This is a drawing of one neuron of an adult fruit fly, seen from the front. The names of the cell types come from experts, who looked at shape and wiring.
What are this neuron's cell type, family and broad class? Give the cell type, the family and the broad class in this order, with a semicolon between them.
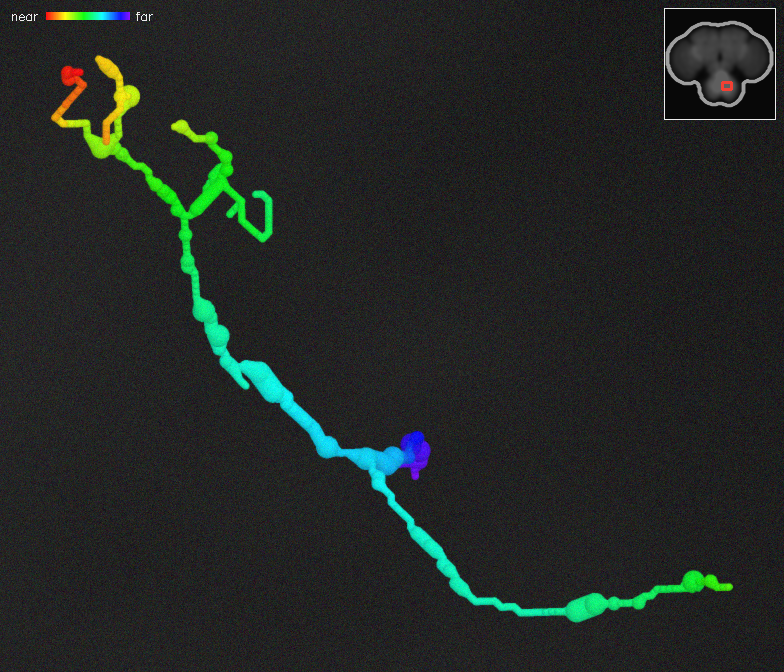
SNta45; class mechanosensory tactile; sensory neuron entering the nerve cord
